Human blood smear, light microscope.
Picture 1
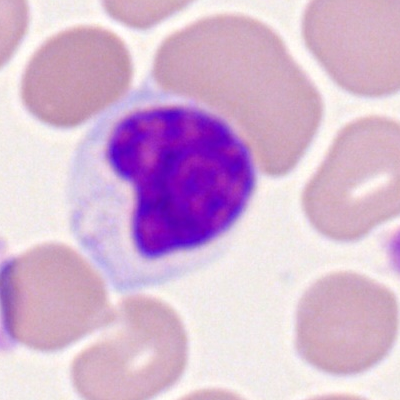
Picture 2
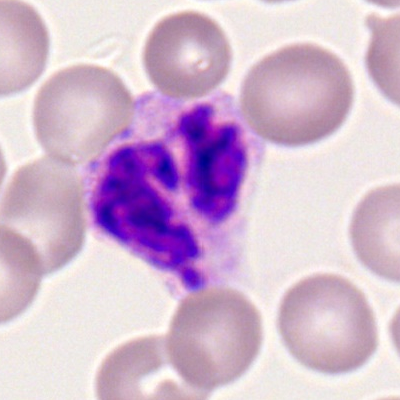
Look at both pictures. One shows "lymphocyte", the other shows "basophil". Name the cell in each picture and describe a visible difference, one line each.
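In picture 1 we see a lymphocyte: The nucleus is kidney-shaped, with its indentation on the left side.
In picture 2 we see a basophil: The nucleus is split into separate dark lobes rather than forming one mass.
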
